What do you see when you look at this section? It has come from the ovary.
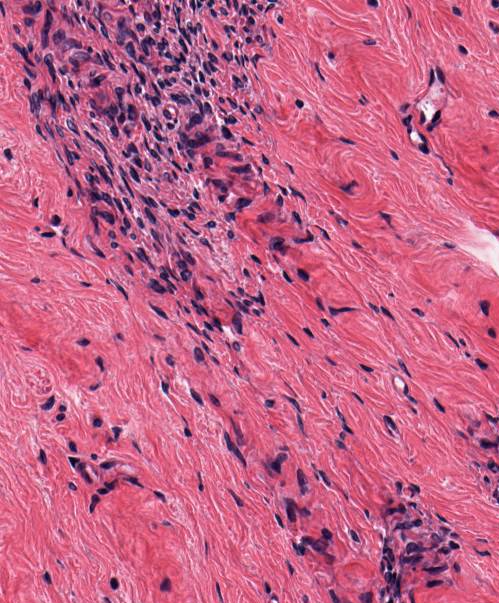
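Mostly dense, strongly pink collagen, wavy fibrillar texture. Fibres run chiefly diagonally, upper left to lower right. Sparse elongated spindle-shaped nuclei between fibres, parallel to them. Separate smaller group of dark nuclei at lower right corner.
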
